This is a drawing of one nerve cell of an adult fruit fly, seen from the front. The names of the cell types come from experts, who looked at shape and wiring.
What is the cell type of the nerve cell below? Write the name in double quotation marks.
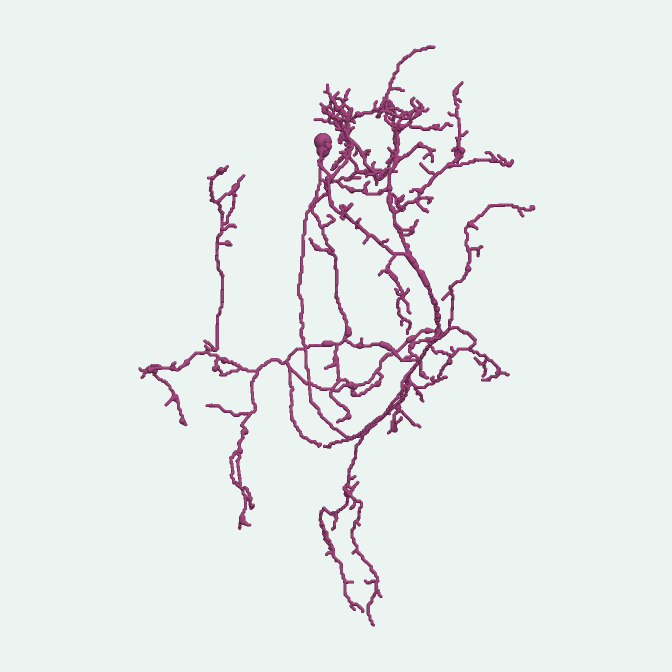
"SMP713m"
